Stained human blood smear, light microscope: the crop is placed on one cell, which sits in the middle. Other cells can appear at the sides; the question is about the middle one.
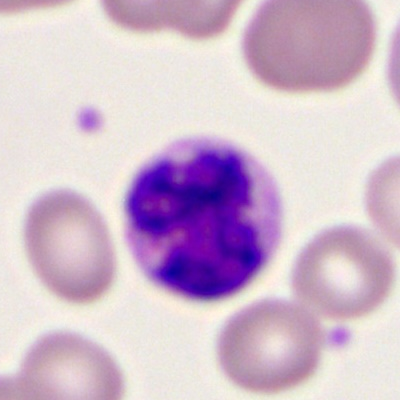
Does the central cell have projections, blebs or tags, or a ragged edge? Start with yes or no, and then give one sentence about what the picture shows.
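No. The cell has a round, smooth outline.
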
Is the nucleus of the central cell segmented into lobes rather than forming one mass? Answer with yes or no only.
Yes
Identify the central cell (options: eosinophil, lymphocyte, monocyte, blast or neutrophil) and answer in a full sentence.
For this crop, the central cell is a neutrophil.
